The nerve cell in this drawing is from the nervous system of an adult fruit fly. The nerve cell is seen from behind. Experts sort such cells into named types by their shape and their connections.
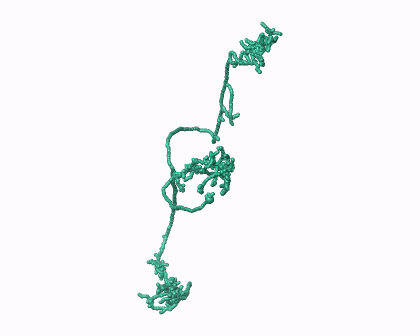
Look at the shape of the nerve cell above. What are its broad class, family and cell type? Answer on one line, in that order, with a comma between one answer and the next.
nerve-cord intrinsic neuron, hemilineage 14B, IN14B008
